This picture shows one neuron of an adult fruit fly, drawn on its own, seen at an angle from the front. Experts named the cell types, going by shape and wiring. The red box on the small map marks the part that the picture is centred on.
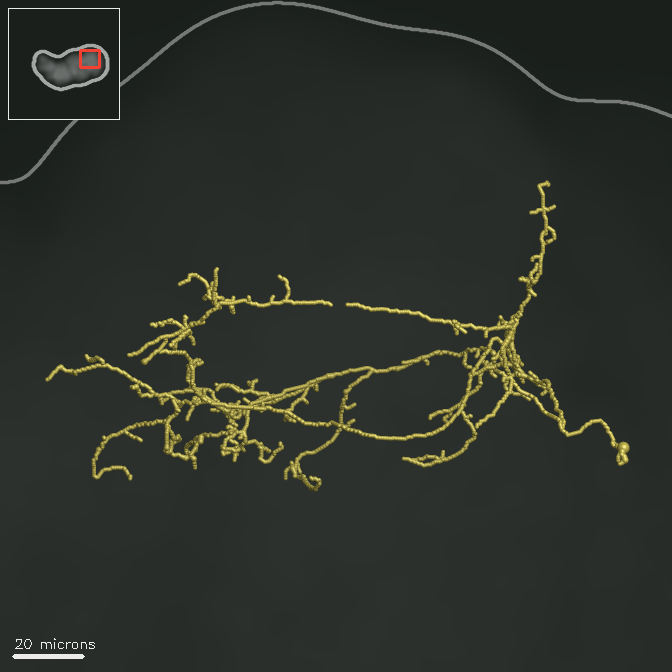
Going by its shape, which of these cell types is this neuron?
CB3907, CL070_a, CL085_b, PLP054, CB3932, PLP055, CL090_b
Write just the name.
PLP054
